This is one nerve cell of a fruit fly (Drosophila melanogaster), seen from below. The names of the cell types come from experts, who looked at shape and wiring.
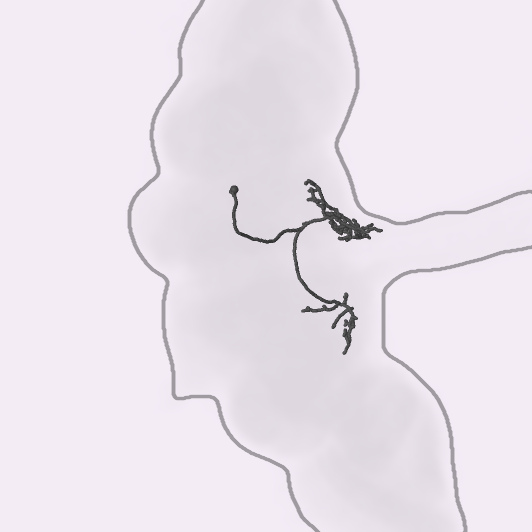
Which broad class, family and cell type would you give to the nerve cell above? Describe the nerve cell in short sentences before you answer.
It lies in the brain. As drawn here it is about as wide as it is tall. It is a central-brain intrinsic neuron. Its family is hemilineage MX7. Its cell type is GNG430_b.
